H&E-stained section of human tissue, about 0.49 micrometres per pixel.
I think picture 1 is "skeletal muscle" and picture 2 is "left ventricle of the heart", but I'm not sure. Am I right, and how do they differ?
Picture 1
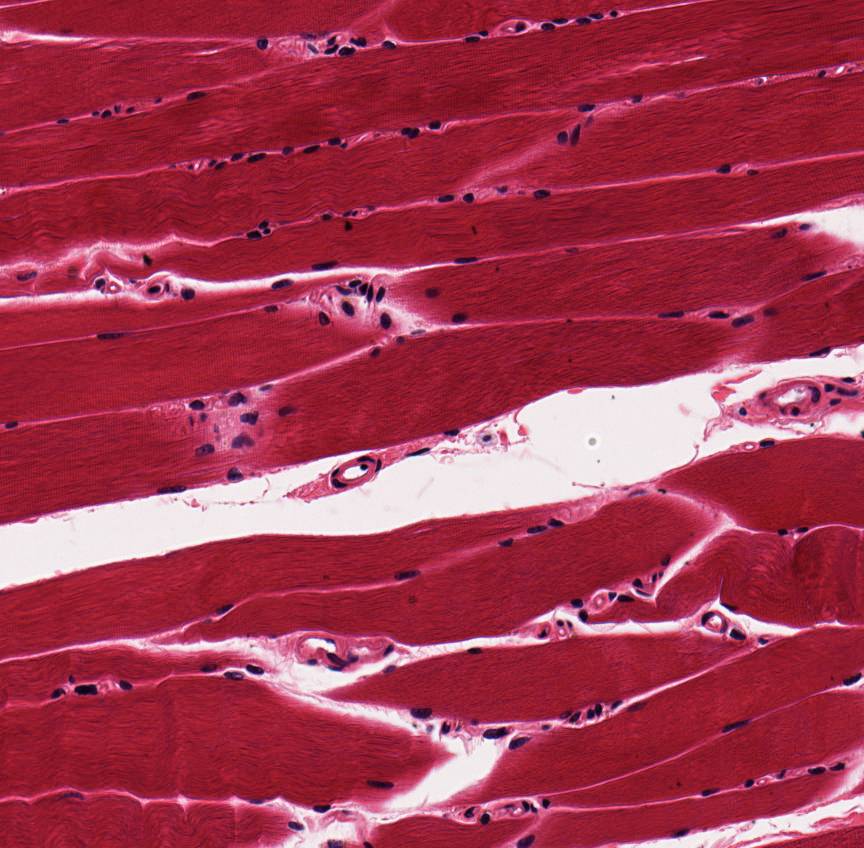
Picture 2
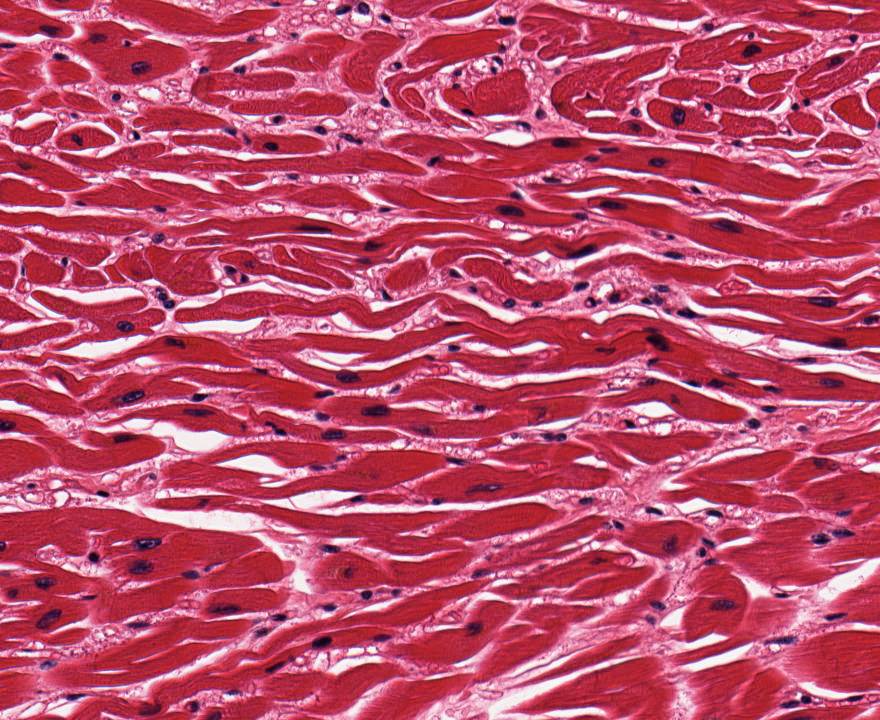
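In picture 1 the tissue is skeletal muscle; picture 2 is the left ventricle of the heart. In both, the fibre cytoplasm stains deeply with eosin: an even red in the skeletal muscle, red-pink in the ventricle. The skeletal muscle fibres have flattened, elongated nuclei at their edges, with no fat cells between them.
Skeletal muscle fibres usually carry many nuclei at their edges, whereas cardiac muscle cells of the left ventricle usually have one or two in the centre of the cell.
In the ventricle, fibres running mostly left to right branch and join neighbouring fibres rather than forming separate parallel strands.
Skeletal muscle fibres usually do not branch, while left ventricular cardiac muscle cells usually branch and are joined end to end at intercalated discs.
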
